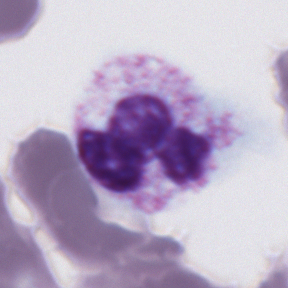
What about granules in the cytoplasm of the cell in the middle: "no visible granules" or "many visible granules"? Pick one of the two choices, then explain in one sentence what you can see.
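Many visible granules. Pink-red granules are scattered throughout the cytoplasm.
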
